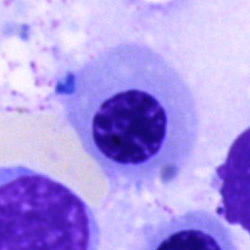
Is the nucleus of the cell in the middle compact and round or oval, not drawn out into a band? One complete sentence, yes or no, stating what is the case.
Yes, there is one compact round or oval nucleus in this cell.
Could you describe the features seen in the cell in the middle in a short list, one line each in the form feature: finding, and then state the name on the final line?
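Chromatin: dark purple, coarsely clumped
Nucleolus: none visible in the nucleus
Cytoplasm: abundant, pale blue-grey
Granules: none in the cytoplasm
Name: erythroblast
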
